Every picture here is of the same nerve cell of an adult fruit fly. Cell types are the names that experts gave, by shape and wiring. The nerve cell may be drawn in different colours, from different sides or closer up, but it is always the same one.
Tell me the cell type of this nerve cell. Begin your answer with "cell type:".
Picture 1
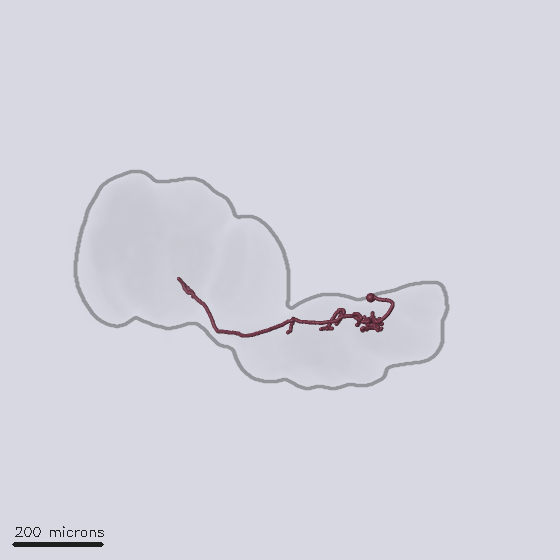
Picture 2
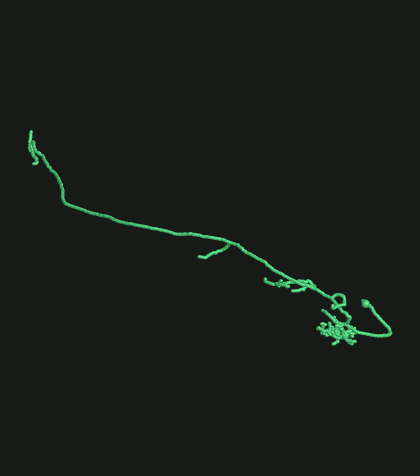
cell type: AN19B099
